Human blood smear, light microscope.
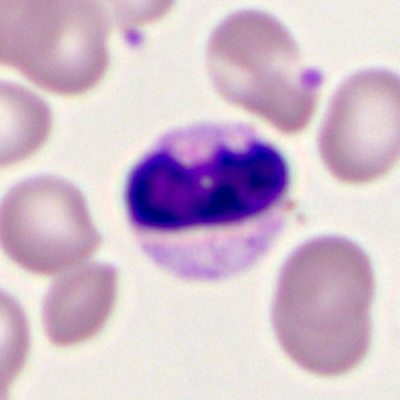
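Segmented neutrophil, the one in the middle. Its nucleus sits in the upper part of the cell, most of the cytoplasm below it, and the nucleus has a notched upper edge. Chromatin's dark purple and coarsely clumped. The cytoplasm carries fine, faint pinkish-purple granules.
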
